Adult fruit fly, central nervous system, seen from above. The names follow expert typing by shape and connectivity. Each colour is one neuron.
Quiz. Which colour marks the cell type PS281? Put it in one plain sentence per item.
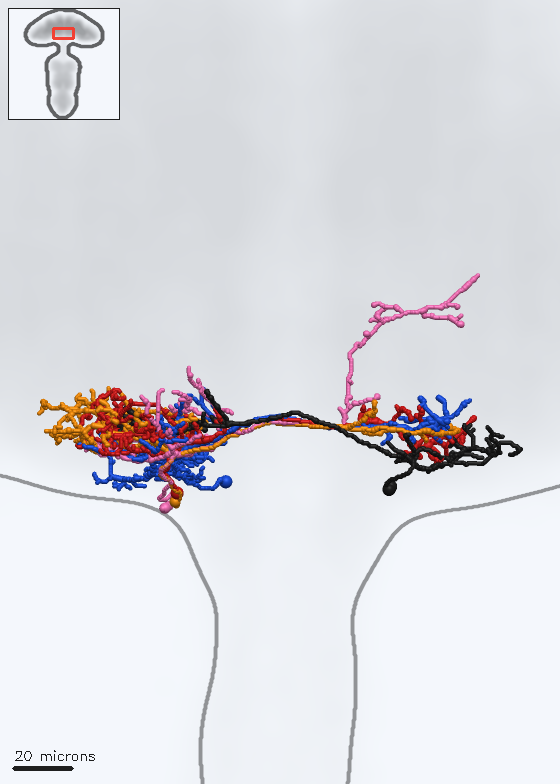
The colour is blue.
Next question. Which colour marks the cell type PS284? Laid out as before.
The colour is red.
